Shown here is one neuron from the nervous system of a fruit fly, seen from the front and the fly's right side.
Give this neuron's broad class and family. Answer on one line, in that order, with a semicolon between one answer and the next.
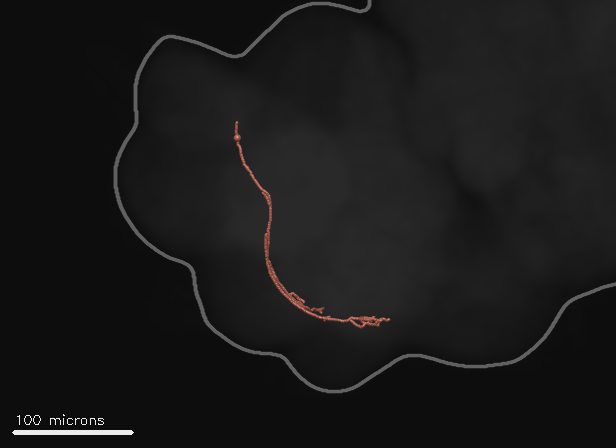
sensory neuron entering the nerve cord; class mechanosensory tactile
